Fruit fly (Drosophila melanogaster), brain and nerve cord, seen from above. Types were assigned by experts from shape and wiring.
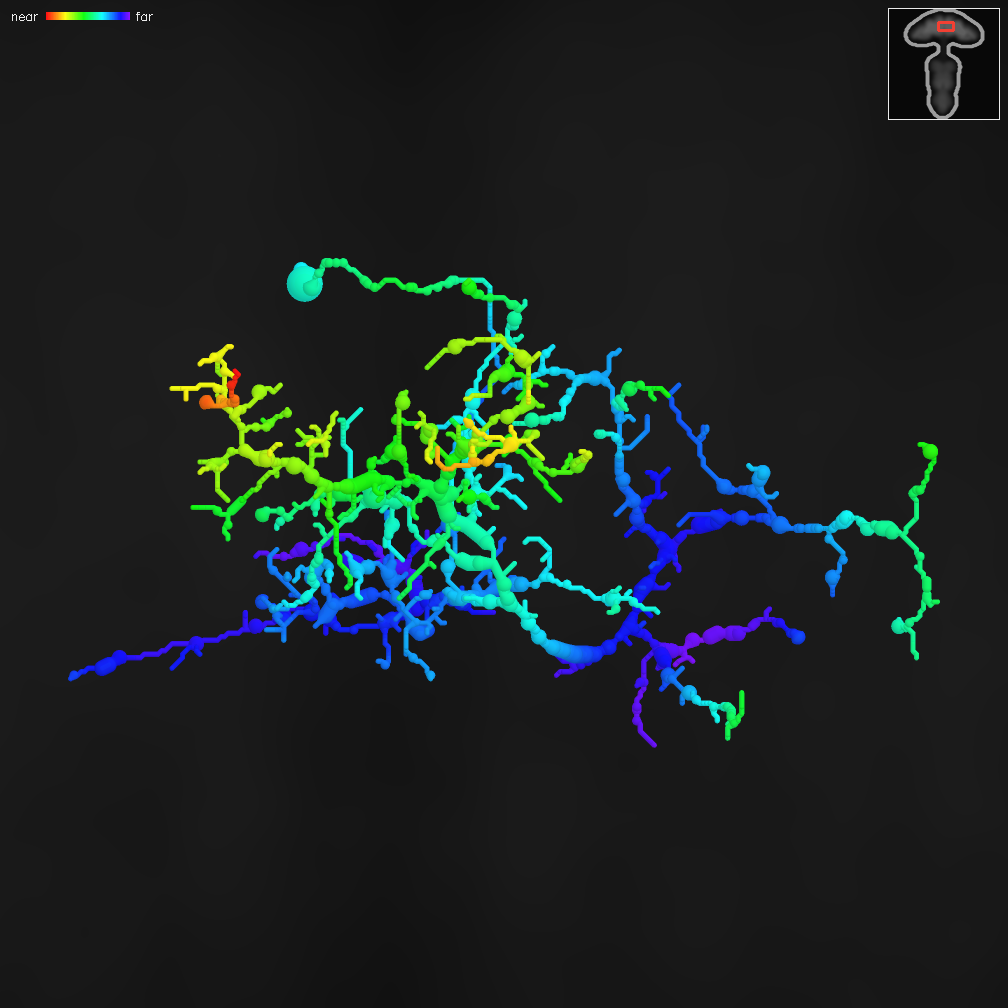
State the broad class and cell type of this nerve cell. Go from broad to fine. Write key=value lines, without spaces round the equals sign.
broad_class=central-brain intrinsic neuron
cell_type=GNG192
